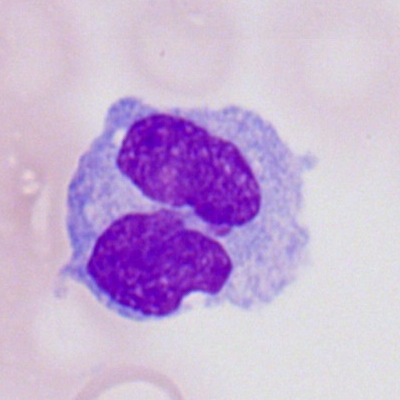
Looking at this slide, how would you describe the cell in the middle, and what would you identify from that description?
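Outline irregular; small ruffled projections along the edge. Nucleus appears as two lobes that look separate, one lying above the other. No distinct nucleolus visible in either lobe. Cytoplasm moderate in amount, staining pale greyish blue. Cell is a monocyte.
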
